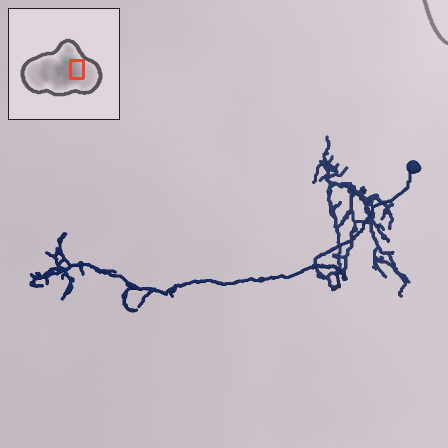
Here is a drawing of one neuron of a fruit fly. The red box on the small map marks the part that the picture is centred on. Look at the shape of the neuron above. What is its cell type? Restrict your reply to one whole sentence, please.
This neuron is an instance of the cell type LC10c-2.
